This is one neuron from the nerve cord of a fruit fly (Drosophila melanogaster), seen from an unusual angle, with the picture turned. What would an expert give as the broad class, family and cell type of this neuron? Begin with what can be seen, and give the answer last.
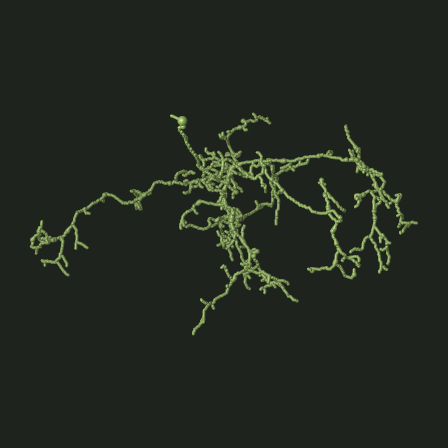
Dozens of branch ends can be seen. As drawn here it is wider than it is tall. Its broad class is nerve-cord intrinsic neuron. The family is hemilineage 16B. It is of cell type IN16B056.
